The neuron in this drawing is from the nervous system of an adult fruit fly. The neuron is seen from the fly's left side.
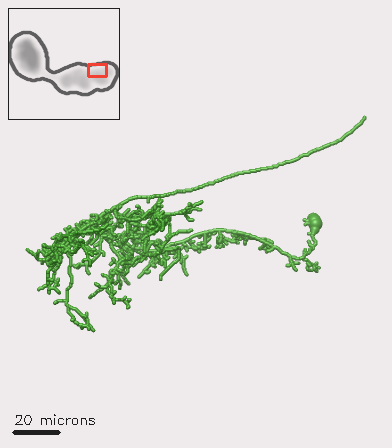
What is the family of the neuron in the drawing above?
hemilineage 03B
